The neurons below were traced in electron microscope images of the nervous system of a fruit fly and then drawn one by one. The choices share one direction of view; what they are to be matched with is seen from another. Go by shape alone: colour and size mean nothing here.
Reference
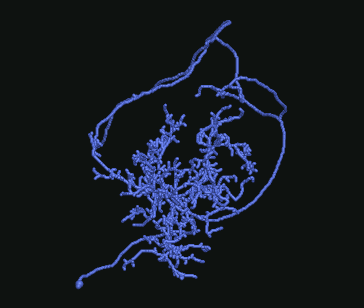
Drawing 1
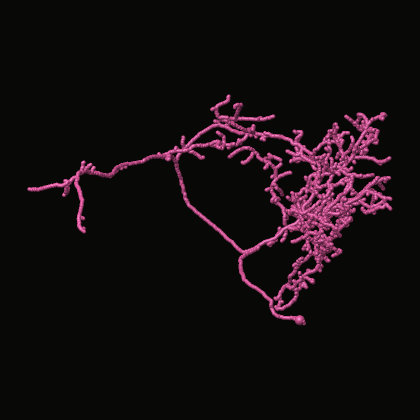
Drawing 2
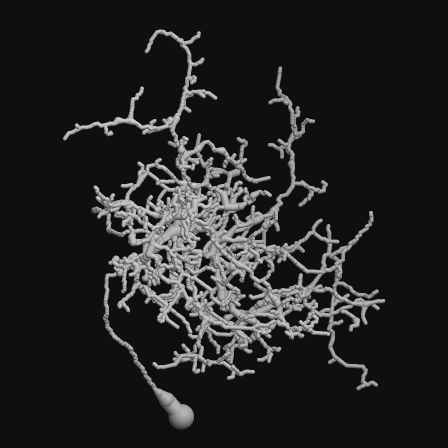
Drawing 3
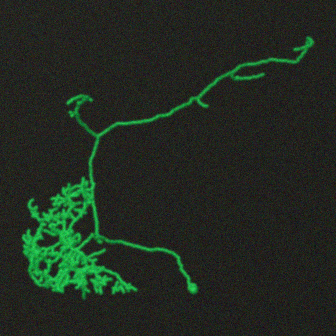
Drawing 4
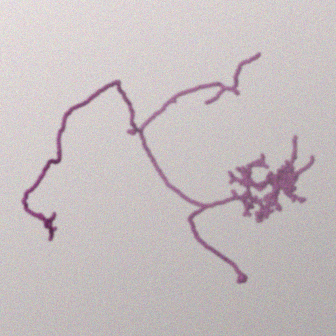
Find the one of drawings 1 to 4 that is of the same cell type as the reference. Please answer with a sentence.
Drawing 4 shows a neuron of the same cell type.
